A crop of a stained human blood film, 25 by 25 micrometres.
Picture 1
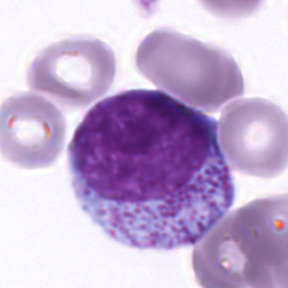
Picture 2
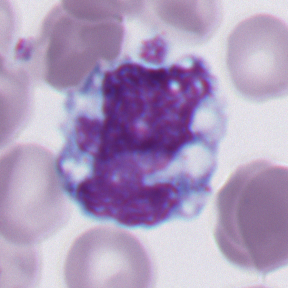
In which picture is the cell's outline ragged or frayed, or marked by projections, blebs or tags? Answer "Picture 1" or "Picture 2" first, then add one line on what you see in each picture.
Picture 2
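Picture 1: The outline of the cell is round and smooth.
Picture 2: The cell outline is irregular, with a ragged edge.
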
